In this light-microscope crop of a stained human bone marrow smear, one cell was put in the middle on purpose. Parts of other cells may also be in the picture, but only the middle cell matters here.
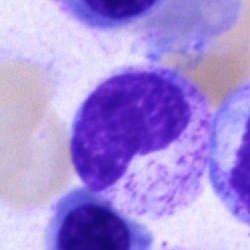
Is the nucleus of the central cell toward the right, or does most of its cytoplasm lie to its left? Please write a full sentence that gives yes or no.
No, the nucleus is shifted toward the left rather than the right.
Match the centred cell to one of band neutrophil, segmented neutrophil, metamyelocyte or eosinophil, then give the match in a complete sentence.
The cell at the heart of this crop is a metamyelocyte.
